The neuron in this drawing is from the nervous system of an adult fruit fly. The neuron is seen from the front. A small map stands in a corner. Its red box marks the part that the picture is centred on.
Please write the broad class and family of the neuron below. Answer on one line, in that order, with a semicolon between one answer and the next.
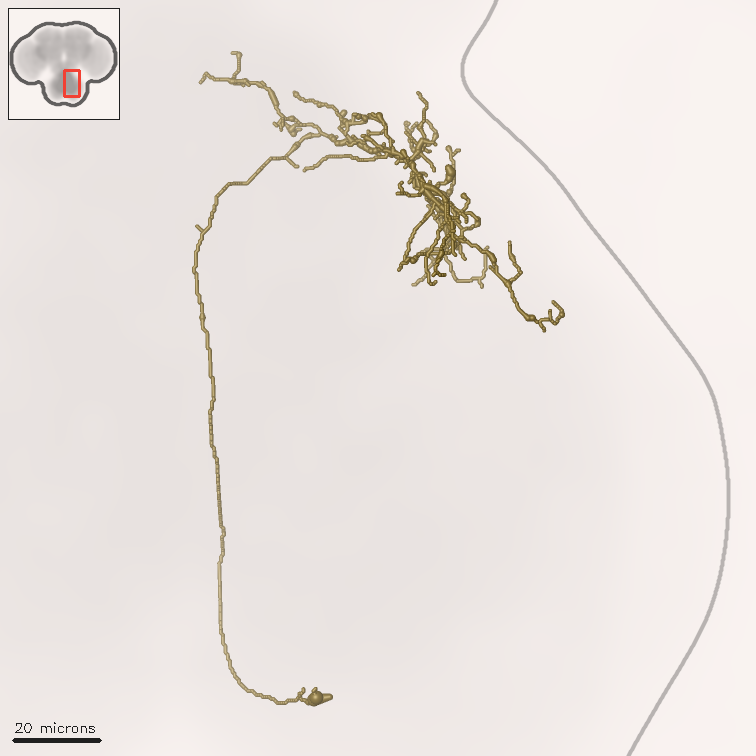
nerve-cord intrinsic neuron; hemilineage 02A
